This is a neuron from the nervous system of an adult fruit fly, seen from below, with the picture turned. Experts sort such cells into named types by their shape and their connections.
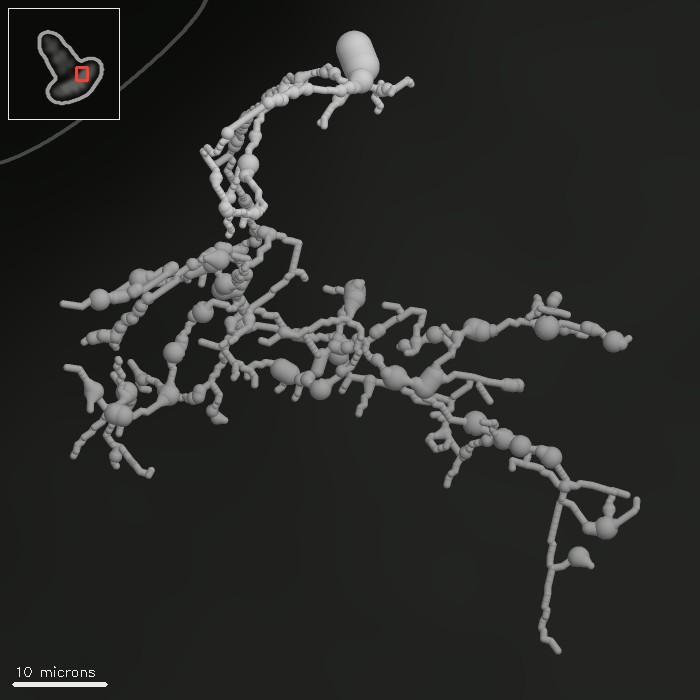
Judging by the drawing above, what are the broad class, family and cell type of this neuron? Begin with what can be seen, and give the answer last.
The cell body can be seen at the top of the picture. By the scale bar it is about 65 microns tall in this view. Dozens of branch ends can be seen. Its broad class is central-brain intrinsic neuron. The family is hemilineage SLPpl2. Its cell type is CB2269.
